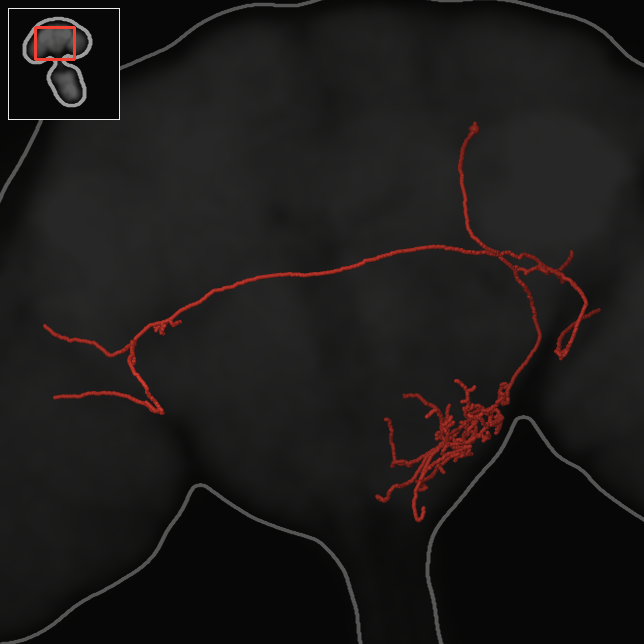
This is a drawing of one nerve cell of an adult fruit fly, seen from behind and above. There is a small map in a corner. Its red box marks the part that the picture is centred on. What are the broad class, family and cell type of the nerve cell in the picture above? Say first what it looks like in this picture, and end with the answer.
It is in the brain and does not reach the nerve cord. Its cell body lies at the upper right of the picture. Dozens of branch ends can be seen. It is a visual centrifugal neuron. The family is hemilineage VLPa2. The cell type is PVLP046.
